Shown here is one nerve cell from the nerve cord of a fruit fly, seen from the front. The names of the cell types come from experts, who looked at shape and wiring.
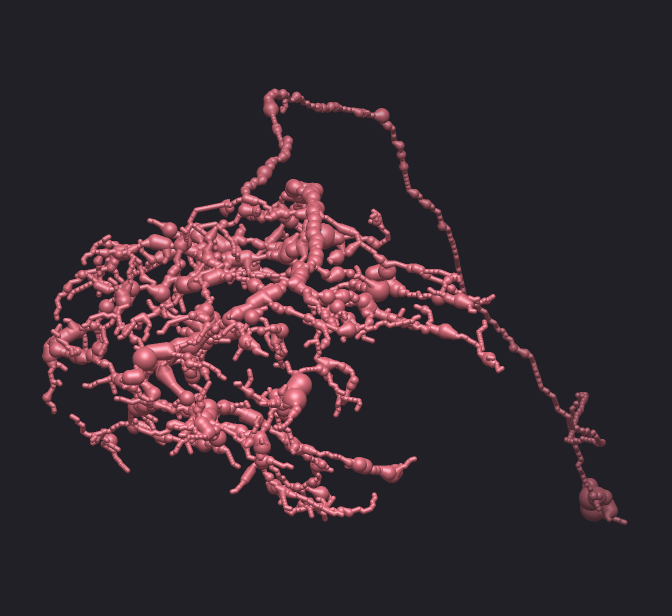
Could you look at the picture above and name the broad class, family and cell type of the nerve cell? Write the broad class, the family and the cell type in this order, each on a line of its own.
nerve-cord intrinsic neuron
hemilineage 06B
IN06B040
